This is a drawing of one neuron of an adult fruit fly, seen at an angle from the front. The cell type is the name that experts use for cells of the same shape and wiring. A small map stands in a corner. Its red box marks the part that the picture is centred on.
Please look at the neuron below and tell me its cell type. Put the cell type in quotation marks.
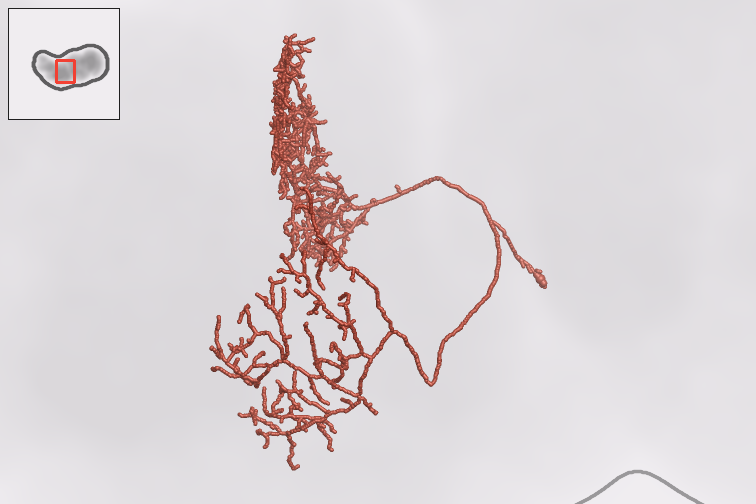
"MeLo11"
